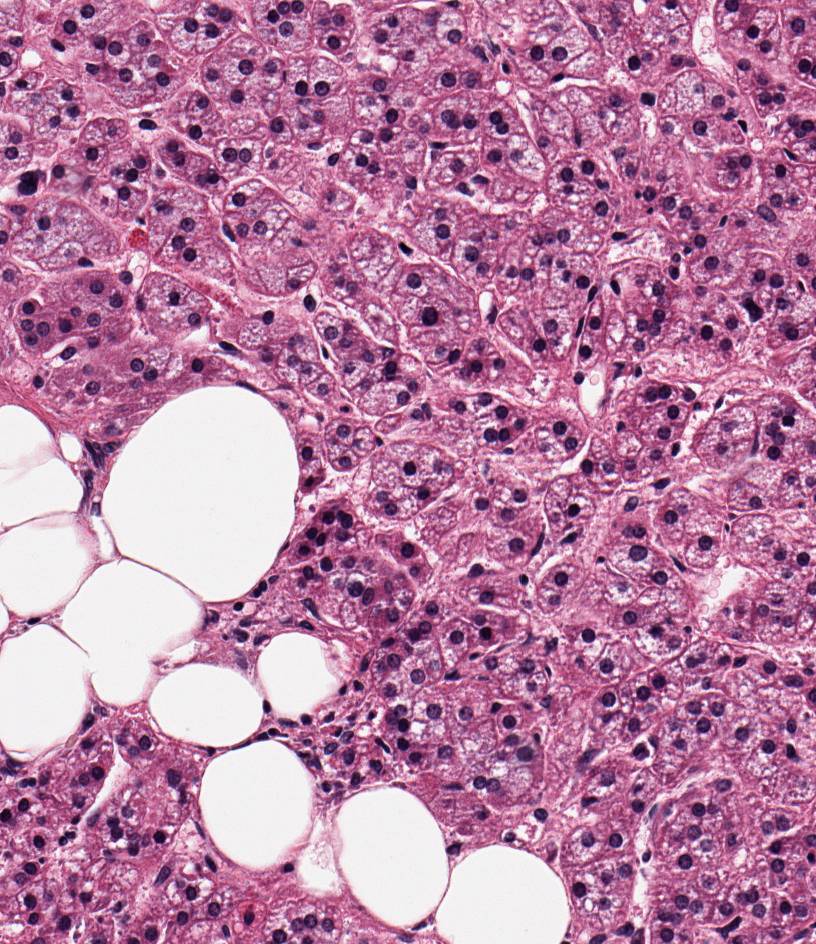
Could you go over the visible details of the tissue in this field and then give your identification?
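Polygonal cells sit in nests and short cords separated by thin pink septa. Most have abundant pale pink, finely vacuolated cytoplasm. Nuclei: round, dark, central. Lower left: a cluster of mature adipocytes, large empty round spaces. Name: adrenal gland.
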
